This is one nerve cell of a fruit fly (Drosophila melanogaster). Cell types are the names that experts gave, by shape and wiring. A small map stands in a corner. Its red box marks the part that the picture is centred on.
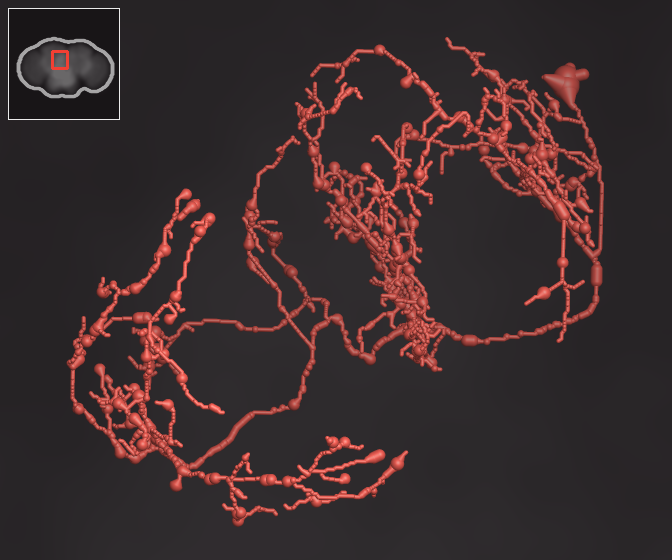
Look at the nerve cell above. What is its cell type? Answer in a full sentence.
The cell type is INXXX263.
